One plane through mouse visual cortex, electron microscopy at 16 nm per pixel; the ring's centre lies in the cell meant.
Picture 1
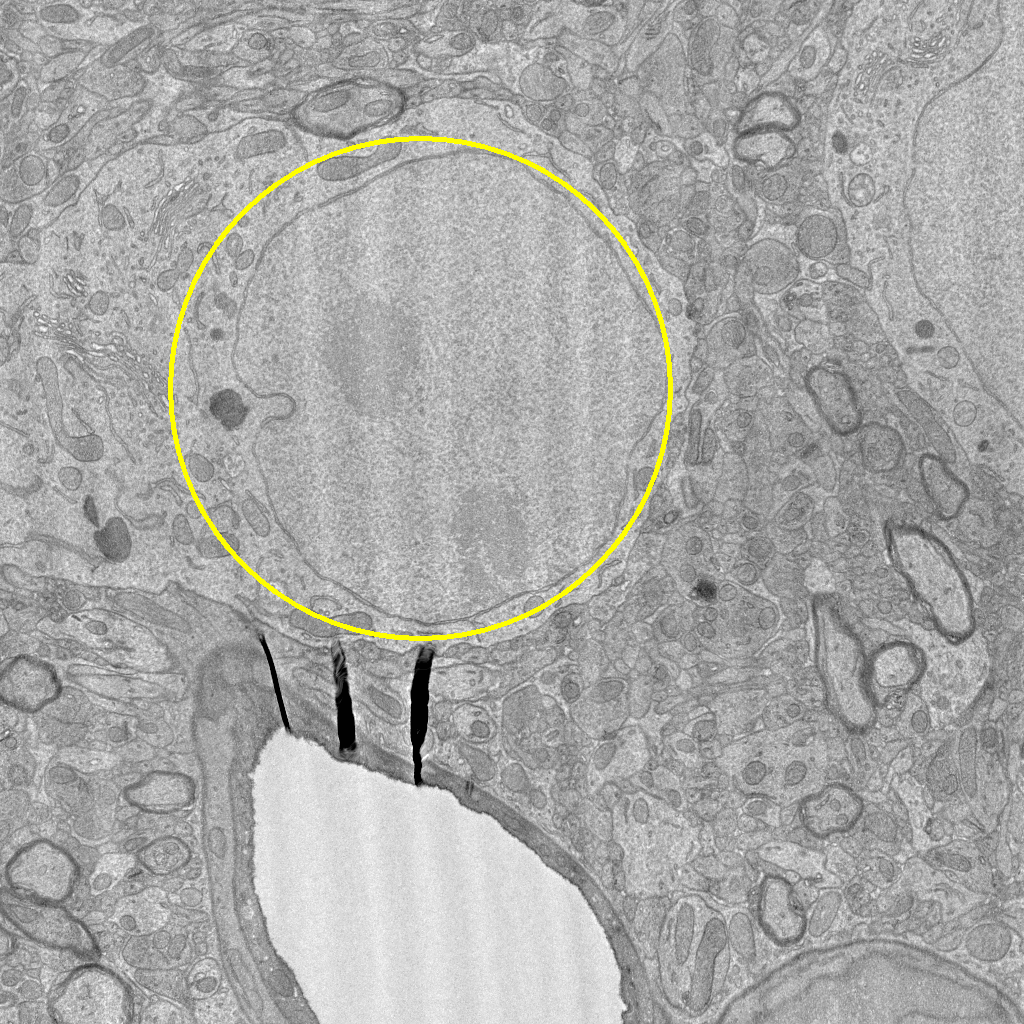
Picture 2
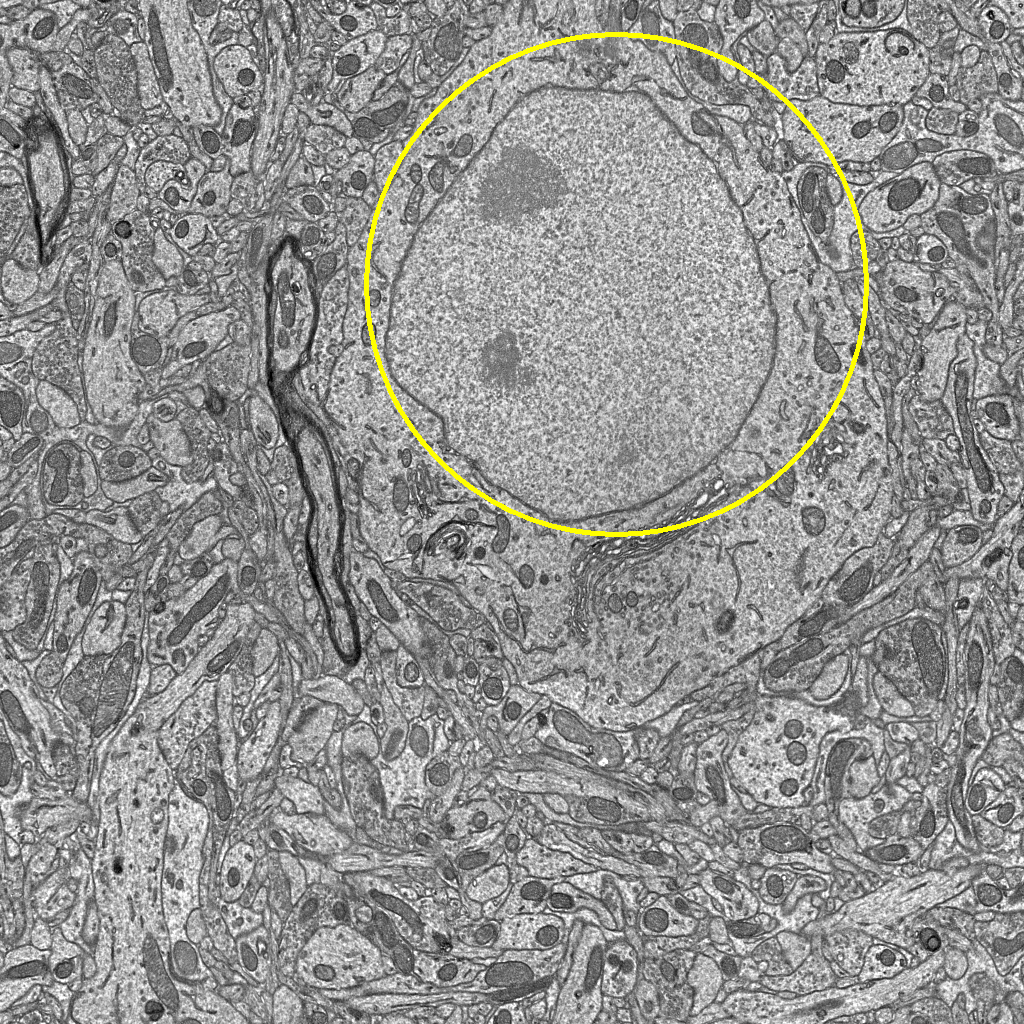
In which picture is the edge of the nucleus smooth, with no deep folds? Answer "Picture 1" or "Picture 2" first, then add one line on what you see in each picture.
Picture 2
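Picture 1: The nuclear envelope has a single deep, narrow infolding on its left side.
Picture 2: The nuclear envelope runs mostly smooth, without deep infoldings.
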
